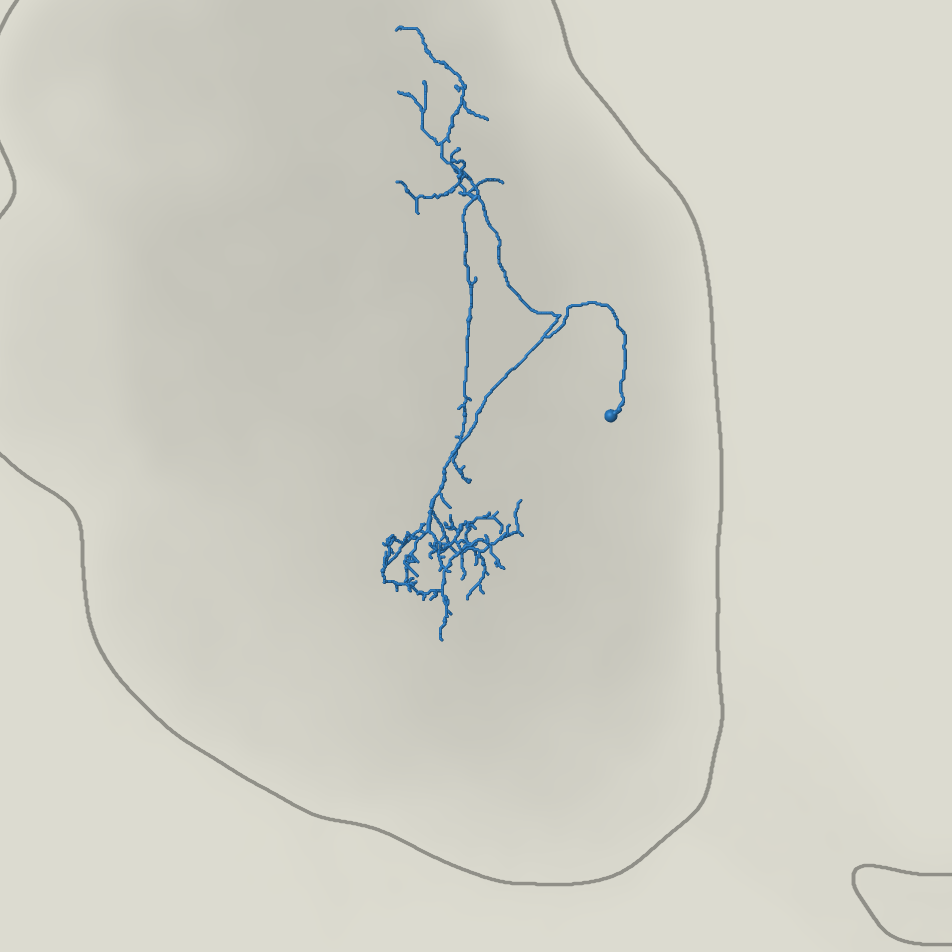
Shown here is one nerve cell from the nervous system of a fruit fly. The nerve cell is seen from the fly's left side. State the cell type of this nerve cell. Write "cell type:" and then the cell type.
cell type: LoVP10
